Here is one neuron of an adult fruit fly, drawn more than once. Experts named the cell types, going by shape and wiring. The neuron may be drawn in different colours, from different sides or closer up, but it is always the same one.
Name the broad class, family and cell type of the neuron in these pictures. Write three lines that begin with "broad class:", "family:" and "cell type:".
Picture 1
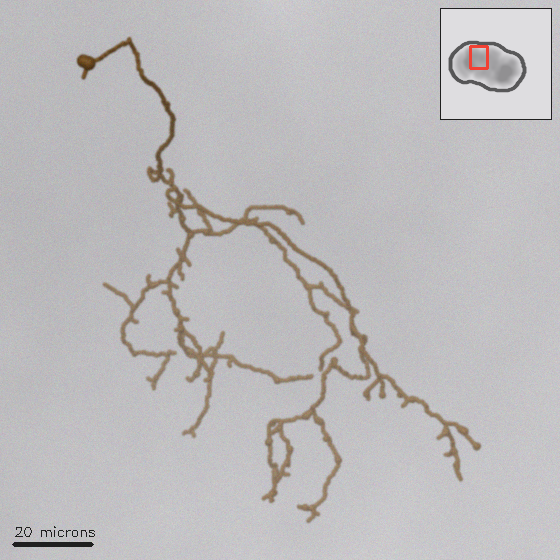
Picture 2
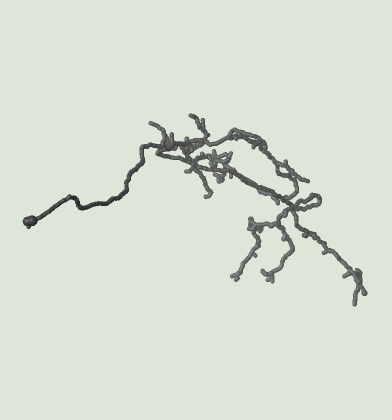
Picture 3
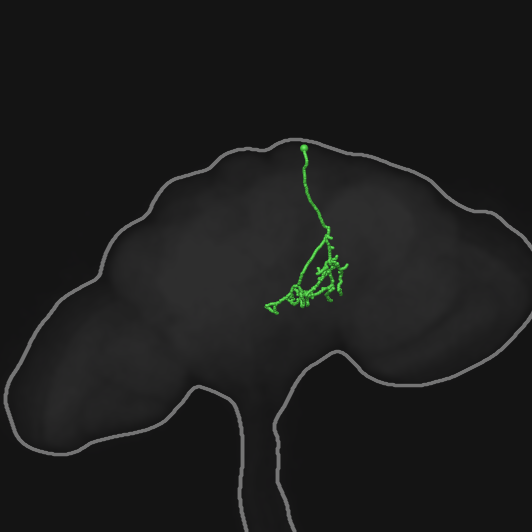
broad class: central-brain intrinsic neuron
family: hemilineage SMPad2
cell type: PS005_c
